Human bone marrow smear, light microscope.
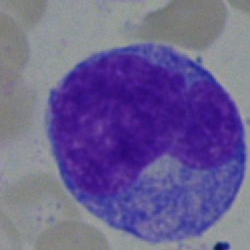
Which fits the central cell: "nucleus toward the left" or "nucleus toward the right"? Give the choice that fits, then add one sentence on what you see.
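Nucleus toward the left. The blue cytoplasm lies mostly below and to the right of the nucleus.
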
